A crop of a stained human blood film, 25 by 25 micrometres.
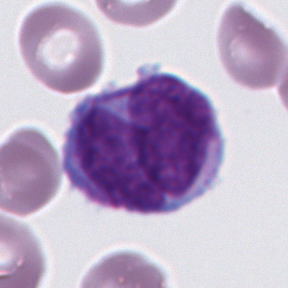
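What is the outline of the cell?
Roughly round, about 14 micrometres across, with a slightly ragged, uneven edge.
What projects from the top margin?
Small pale blebs.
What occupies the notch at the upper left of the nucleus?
A pale wedge-shaped area.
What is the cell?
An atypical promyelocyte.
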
